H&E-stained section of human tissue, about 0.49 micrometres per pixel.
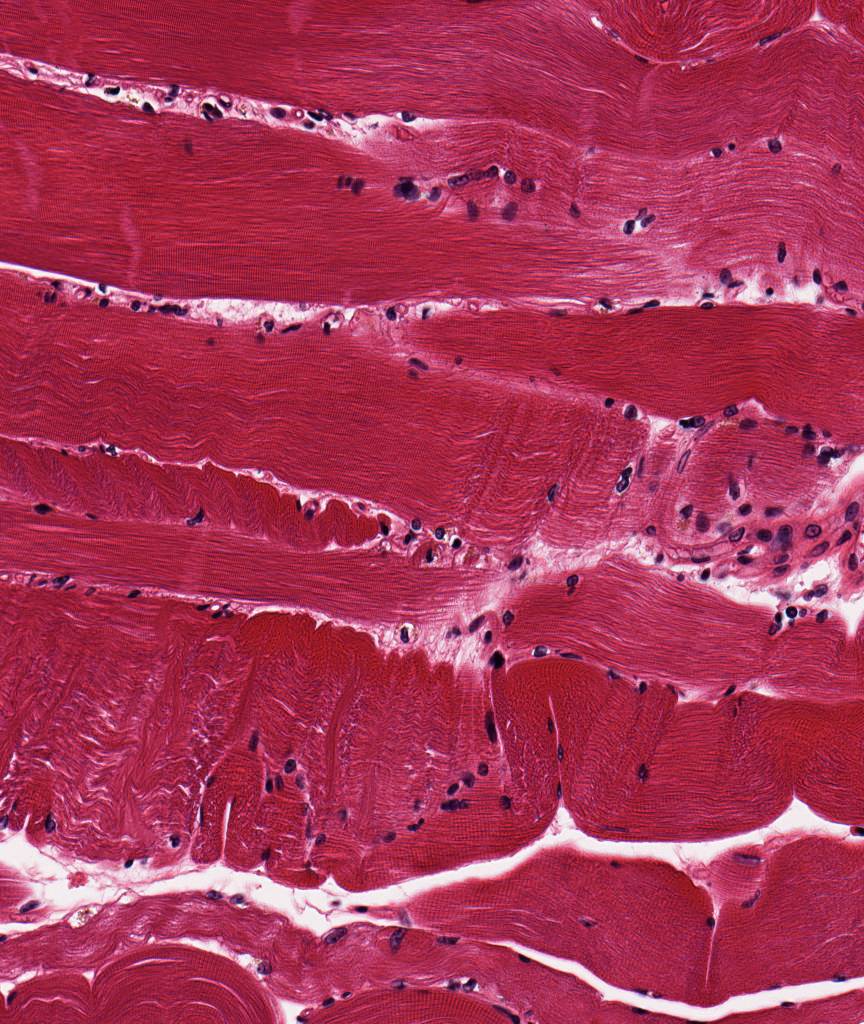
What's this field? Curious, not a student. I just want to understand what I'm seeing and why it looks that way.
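Skeletal muscle is the tissue here. Its fibres show regular fine cross-striations, and their small, dark, elongated nuclei lie at the fibre edges, not centrally.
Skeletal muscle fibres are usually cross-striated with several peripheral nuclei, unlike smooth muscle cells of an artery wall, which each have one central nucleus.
Thin pale connective tissue strands with small nuclei and vessels run between bundles.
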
